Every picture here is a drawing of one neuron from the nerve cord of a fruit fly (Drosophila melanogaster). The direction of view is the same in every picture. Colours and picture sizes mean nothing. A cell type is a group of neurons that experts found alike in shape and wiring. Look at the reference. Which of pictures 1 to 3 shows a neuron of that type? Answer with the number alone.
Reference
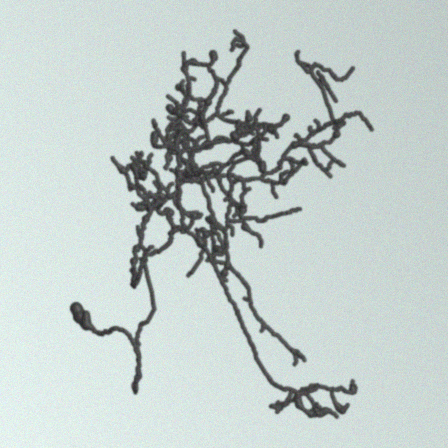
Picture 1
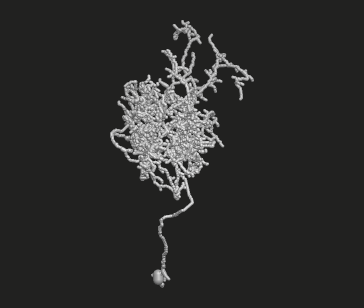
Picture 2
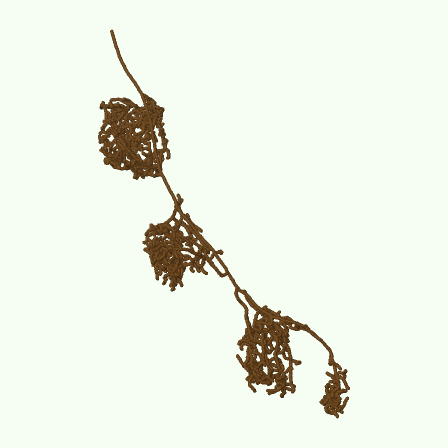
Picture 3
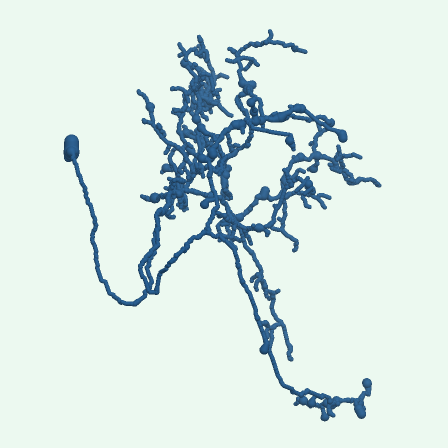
3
